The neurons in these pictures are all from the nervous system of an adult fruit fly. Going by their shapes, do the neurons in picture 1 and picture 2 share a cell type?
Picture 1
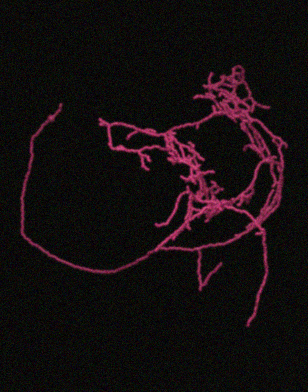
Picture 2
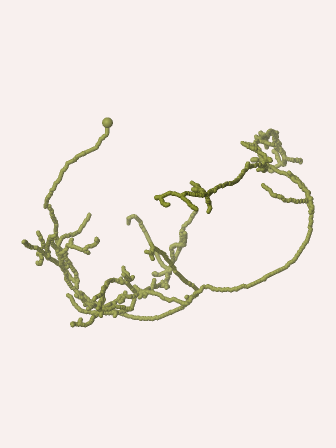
no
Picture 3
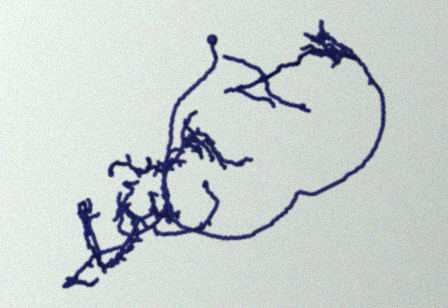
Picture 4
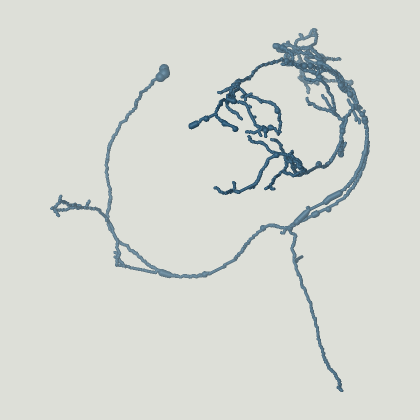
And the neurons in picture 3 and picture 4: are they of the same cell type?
no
